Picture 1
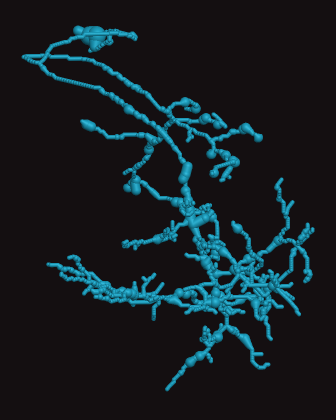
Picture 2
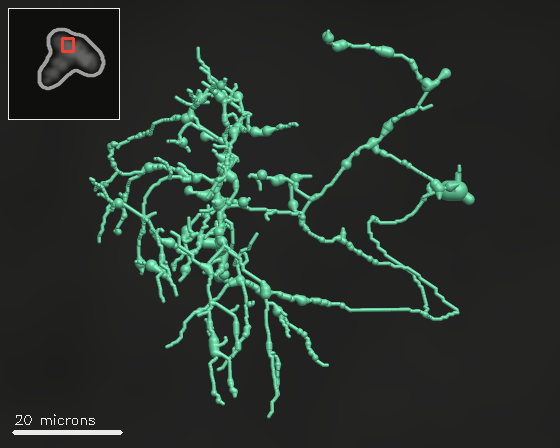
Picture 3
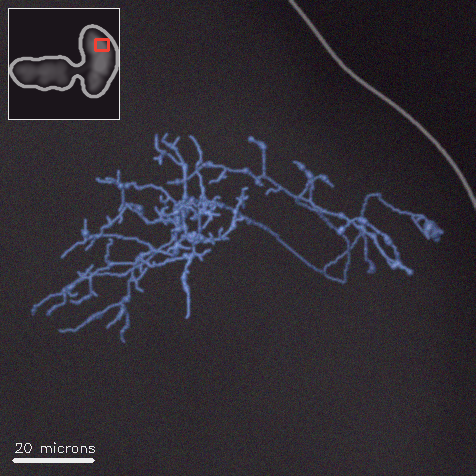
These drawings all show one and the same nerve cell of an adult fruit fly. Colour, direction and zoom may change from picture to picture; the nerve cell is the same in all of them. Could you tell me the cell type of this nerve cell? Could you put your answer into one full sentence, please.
This nerve cell has been assigned cell type AVLP232.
